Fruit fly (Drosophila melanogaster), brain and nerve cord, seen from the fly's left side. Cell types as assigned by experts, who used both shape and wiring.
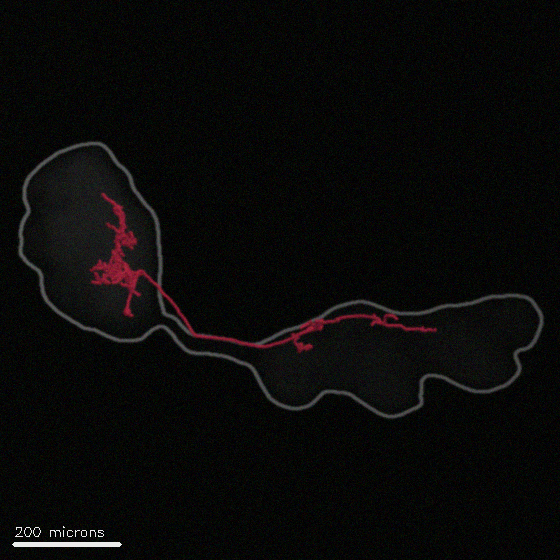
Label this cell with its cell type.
DNge030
